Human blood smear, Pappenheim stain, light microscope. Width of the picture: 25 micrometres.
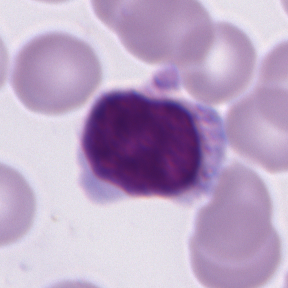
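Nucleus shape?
A rounded oval with somewhat flattened sides and no lobes, about 11 by 9 micrometres.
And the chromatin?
Dense, dark purple and coarsely clumped.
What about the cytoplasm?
Scant, widest on the right side of the nucleus, with fine purplish granules scattered on that side.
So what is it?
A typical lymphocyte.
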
